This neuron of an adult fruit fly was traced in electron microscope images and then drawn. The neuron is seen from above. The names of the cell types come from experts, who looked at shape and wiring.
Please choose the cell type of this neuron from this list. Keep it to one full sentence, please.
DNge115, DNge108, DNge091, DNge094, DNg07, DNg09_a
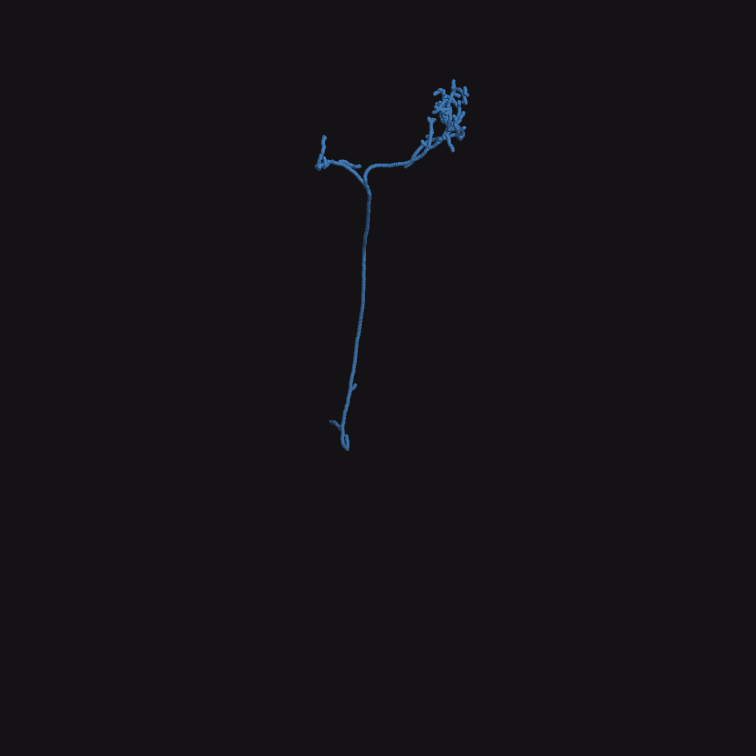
The type assigned to this neuron is DNg09_a.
